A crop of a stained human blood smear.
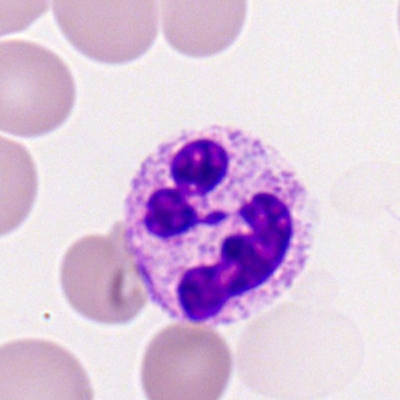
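Segmented neutrophil in a stained human blood smear under the light microscope. The outline of the cell is roughly round. Its nucleus is divided into several separate lobes, some of them joined by thin strands of nuclear material. The chromatin is dark purple and coarsely clumped.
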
